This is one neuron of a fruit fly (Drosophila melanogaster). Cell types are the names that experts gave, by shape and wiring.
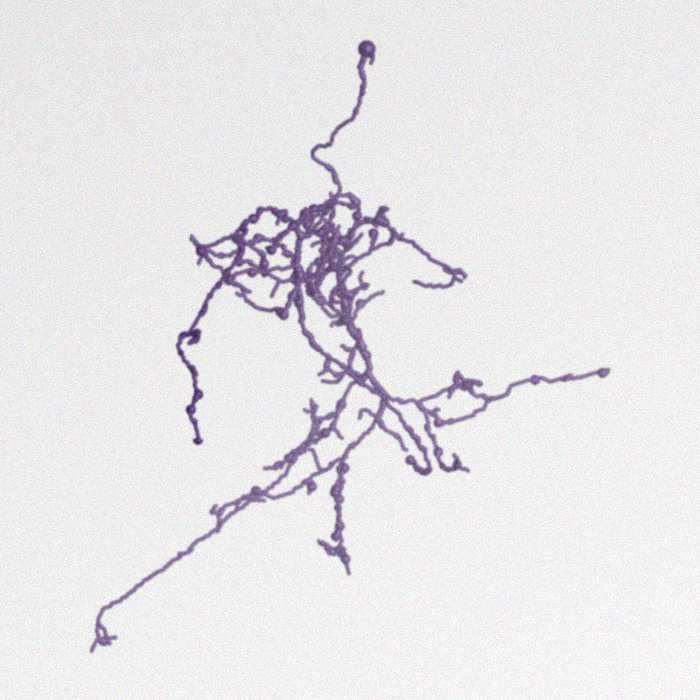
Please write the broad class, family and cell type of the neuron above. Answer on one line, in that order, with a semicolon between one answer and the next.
nerve-cord intrinsic neuron; hemilineage 17A; IN17A095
